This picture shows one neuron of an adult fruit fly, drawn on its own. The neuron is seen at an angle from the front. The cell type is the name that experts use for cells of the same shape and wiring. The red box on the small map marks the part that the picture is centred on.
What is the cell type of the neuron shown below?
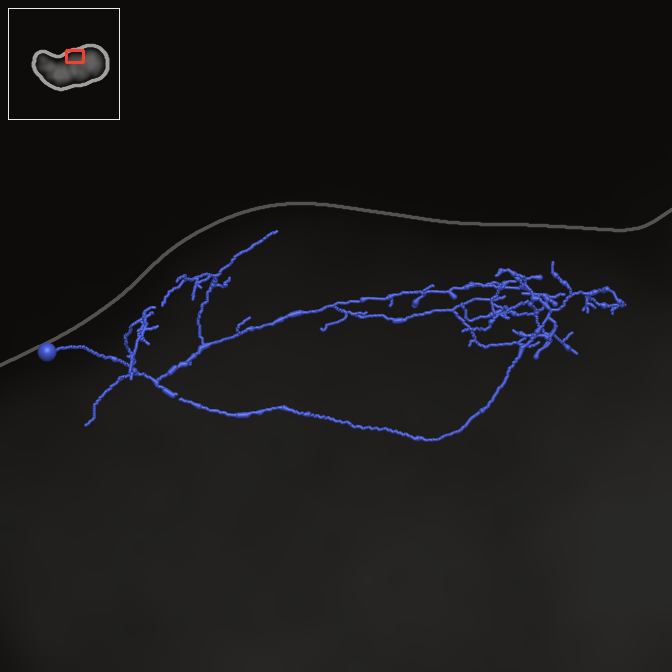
CB4091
